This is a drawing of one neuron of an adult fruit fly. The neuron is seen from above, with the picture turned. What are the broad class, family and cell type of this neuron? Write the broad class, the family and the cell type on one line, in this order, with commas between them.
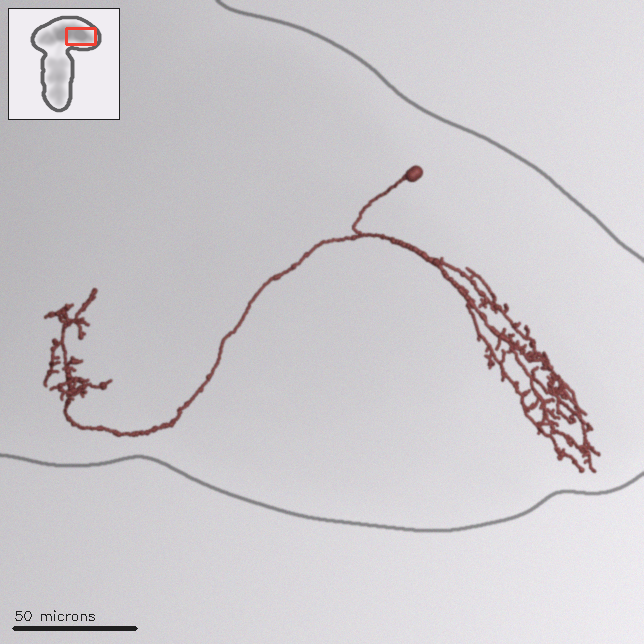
visual projection neuron, MeVP, MeVP61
